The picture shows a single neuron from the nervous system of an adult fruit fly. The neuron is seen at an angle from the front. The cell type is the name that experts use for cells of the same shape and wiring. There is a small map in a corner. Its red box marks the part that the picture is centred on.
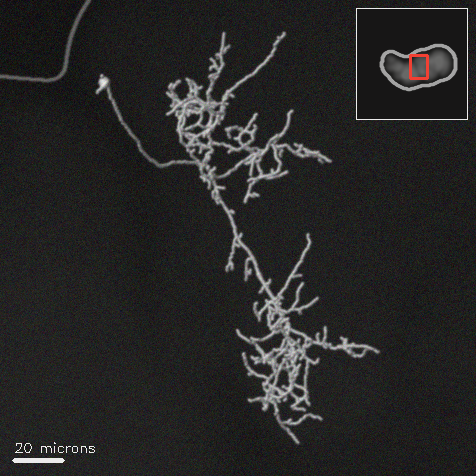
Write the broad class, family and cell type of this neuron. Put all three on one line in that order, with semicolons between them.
central-brain intrinsic neuron; hemilineage LHl4_posterior; LHPV2i1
